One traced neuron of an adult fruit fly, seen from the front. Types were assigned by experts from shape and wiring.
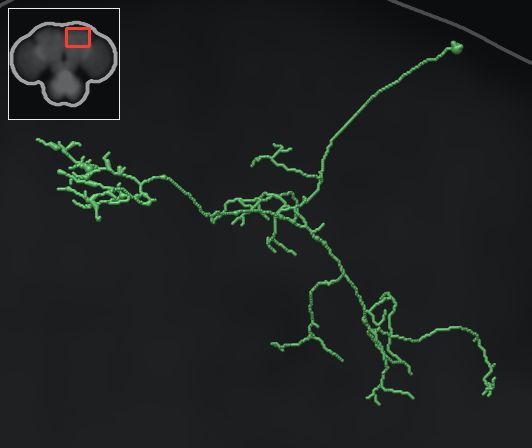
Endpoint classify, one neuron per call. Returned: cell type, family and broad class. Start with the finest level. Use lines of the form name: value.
cell type: CB1699
family: hemilineage SLPad1_posterior
broad class: central-brain intrinsic neuron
